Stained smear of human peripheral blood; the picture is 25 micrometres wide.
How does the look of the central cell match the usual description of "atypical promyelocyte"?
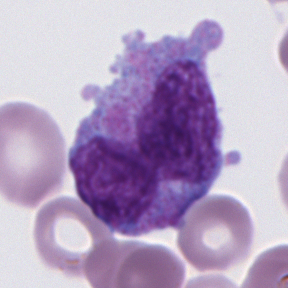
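The central cell is an atypical promyelocyte. Its nucleus is folded, with a deep notch between two broad lobes.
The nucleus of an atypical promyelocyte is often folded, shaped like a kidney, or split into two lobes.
The folded, two-lobed nucleus here agrees with that. The cytoplasm is pale lilac-blue and holds many fine pinkish-purple granules.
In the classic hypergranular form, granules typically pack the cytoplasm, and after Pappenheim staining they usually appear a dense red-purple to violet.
Two further features are simply seen: a small rounded bleb projects from the upper right edge of the cell, and most of the cytoplasm lies toward the upper left.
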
